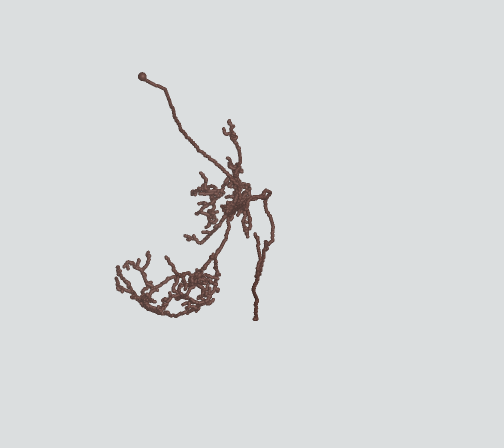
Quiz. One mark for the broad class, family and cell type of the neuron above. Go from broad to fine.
nerve-cord intrinsic neuron; hemilineage 23B; IN23B053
